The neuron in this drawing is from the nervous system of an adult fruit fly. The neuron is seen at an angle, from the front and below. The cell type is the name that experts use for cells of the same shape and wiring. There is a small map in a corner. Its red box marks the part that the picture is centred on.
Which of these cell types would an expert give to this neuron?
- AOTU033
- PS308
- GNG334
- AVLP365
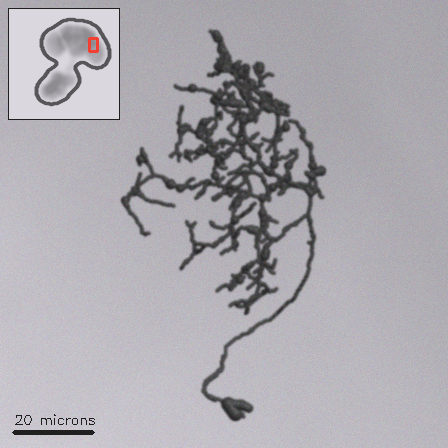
AVLP365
